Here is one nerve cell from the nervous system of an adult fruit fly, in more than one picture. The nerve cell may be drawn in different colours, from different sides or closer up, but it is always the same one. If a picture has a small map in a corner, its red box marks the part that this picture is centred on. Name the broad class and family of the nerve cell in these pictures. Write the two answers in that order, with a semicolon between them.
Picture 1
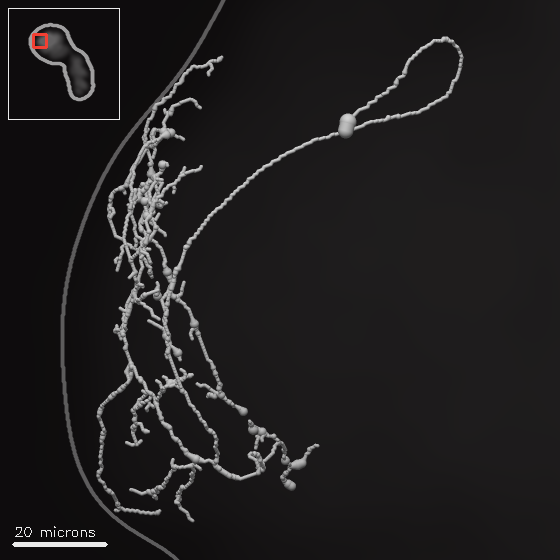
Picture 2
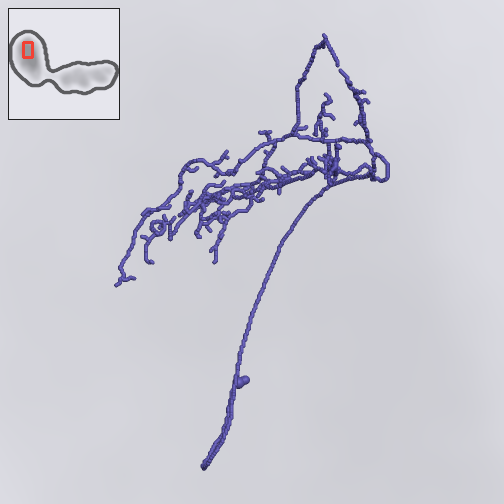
central-brain intrinsic neuron; hemilineage SLPav2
